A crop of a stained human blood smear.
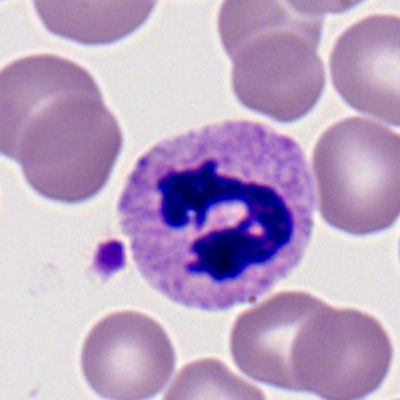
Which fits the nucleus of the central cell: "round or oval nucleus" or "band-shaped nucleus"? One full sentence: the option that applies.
A nucleus drawn out into a curved band, without separate lobes, is seen in this cell.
